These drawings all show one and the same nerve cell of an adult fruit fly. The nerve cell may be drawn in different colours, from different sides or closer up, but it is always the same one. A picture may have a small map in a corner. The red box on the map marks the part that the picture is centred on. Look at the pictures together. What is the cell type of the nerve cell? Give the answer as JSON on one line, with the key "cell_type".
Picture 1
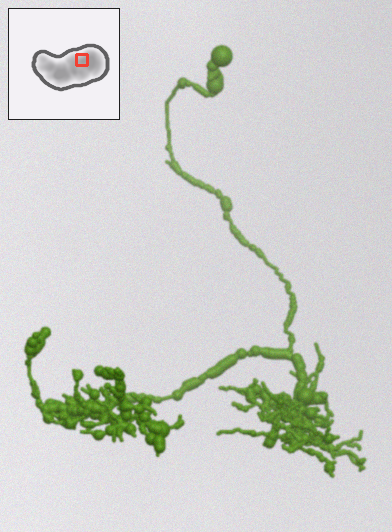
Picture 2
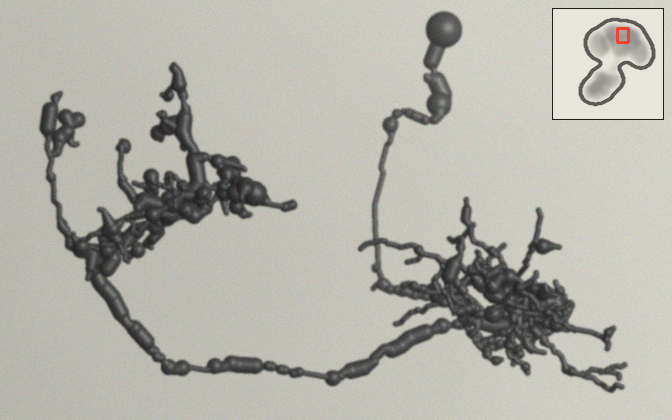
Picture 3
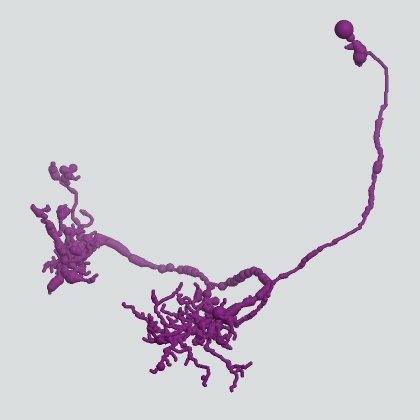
{"cell_type": "hDeltaB"}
